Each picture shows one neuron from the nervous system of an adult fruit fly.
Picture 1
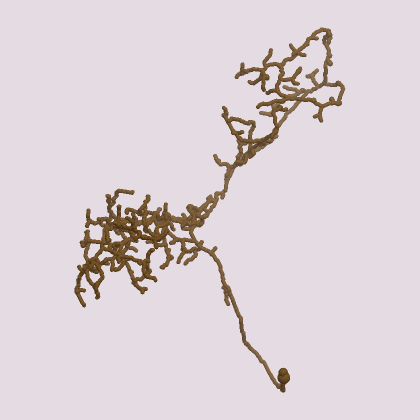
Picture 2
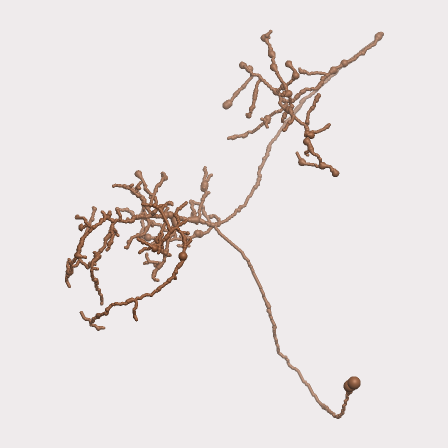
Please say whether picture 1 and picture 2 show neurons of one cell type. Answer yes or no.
no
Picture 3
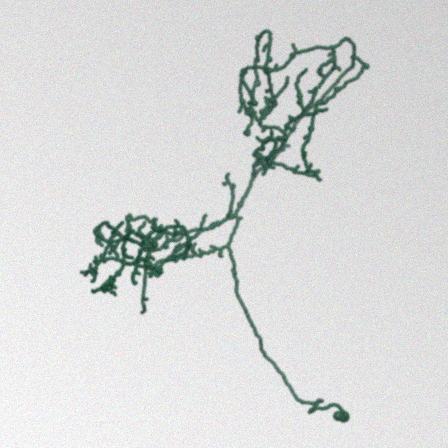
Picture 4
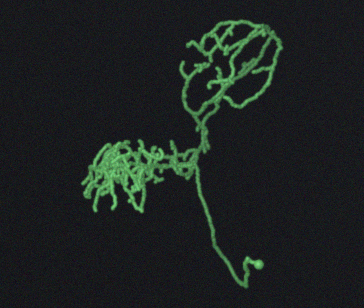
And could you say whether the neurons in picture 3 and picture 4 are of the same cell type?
yes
